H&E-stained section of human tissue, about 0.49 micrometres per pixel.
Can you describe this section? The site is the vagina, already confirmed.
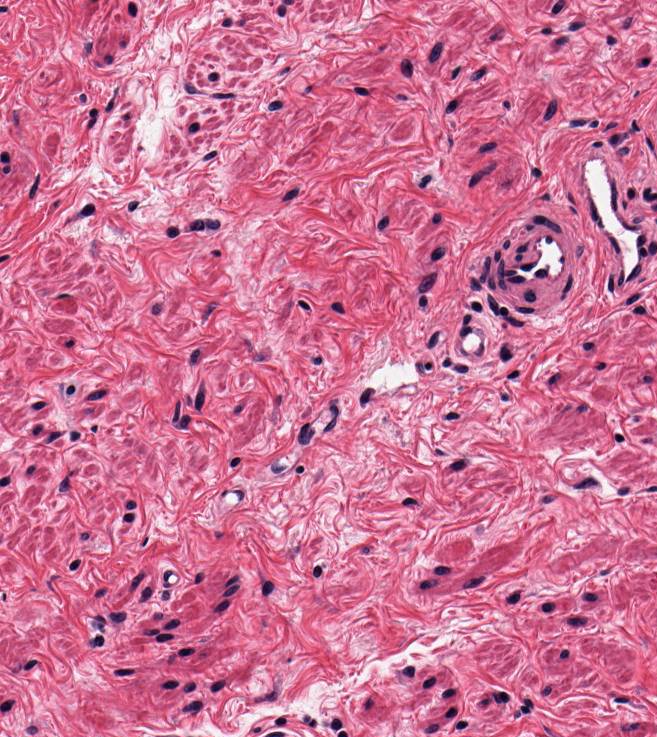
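Collagen between the bundles: thin, wavy, bright pink fibres. Upper right: small thick-walled vessel, narrow lumen. Right edge, upper part: thin-walled slit-like vessel. No epithelium or glands anywhere in field.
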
